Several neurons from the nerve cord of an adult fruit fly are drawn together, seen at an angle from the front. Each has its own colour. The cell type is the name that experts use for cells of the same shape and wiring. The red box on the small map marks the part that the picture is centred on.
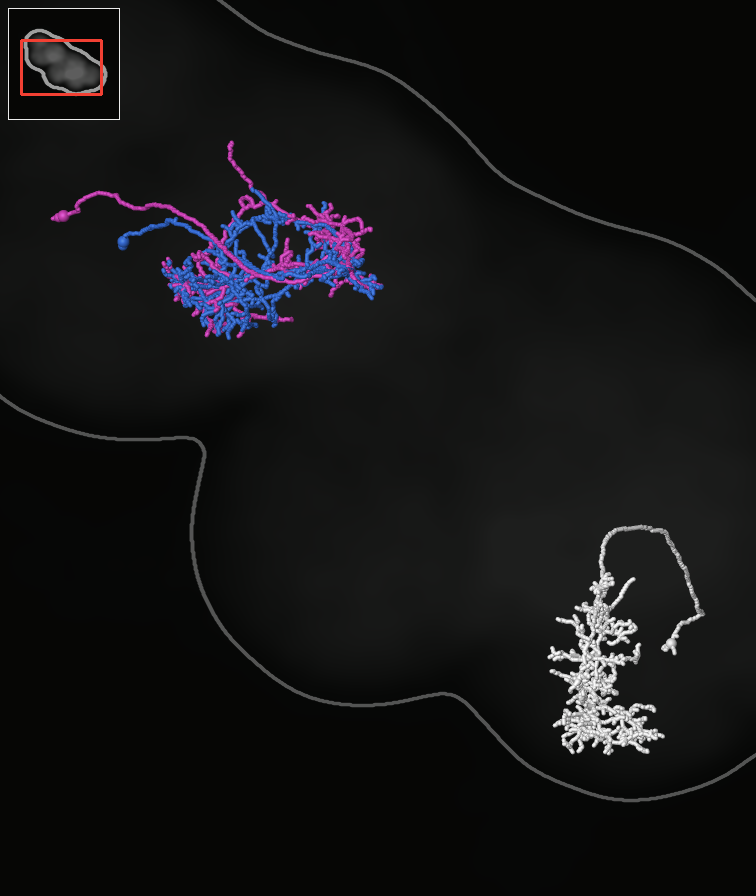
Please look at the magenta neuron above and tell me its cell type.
IN12B025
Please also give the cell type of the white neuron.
IN12B039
